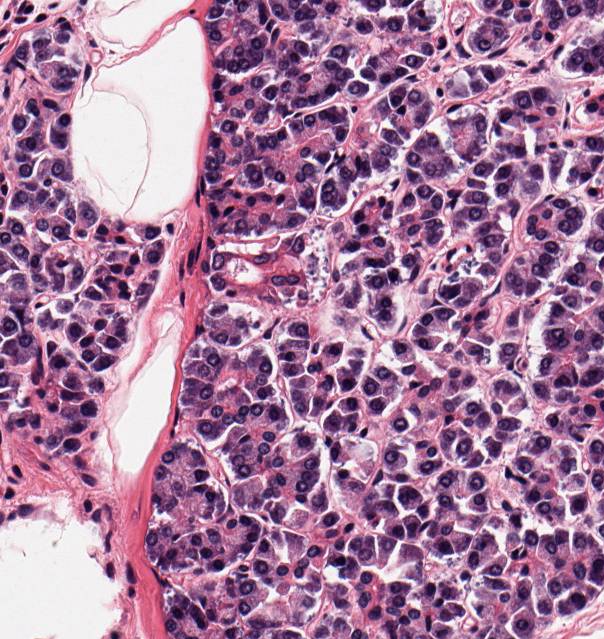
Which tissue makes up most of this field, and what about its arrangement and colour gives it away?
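The tissue shown is exocrine pancreas. Closely packed small groups of polygonal epithelial cells with granular purple cytoplasm fill most of the field.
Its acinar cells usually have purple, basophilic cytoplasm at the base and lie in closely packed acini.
Delicate strands of pink stroma separate these groups, and a thin band of pink collagen runs roughly vertically down the left.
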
